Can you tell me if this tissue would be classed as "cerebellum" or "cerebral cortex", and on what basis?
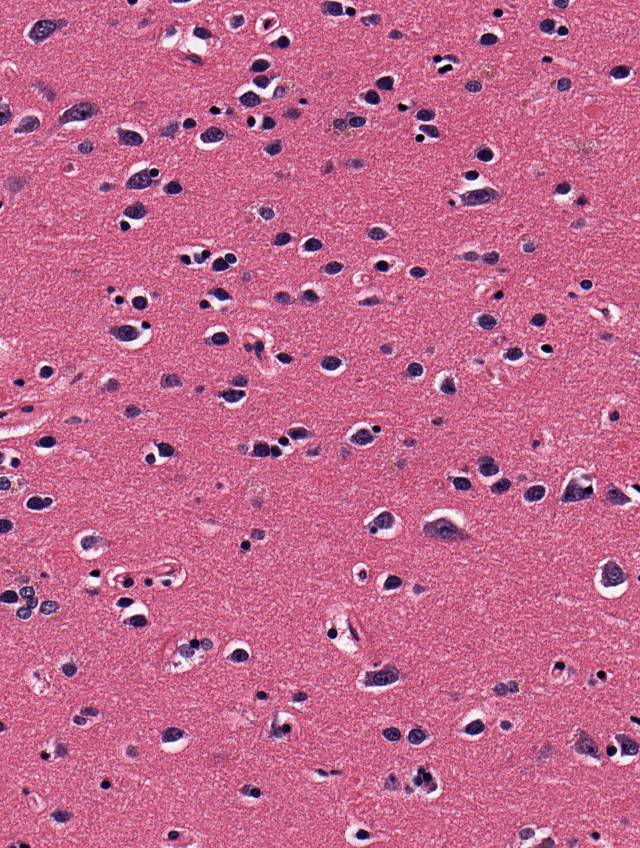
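This is cerebral cortex. What decides it is the scattered larger neurons with angular, triangular cell bodies, pale round nuclei and distinct nucleoli, as at the right middle and lower centre. Cells lie singly and in small clusters, fairly evenly spread, without layers. Most are small, with round dark nuclei and scant cytoplasm, several close against the neurons. A few tiny golden-brown granules lie in the upper half.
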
